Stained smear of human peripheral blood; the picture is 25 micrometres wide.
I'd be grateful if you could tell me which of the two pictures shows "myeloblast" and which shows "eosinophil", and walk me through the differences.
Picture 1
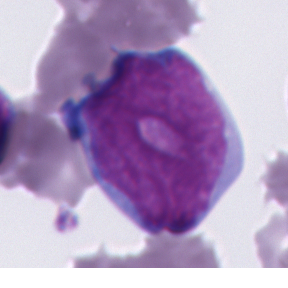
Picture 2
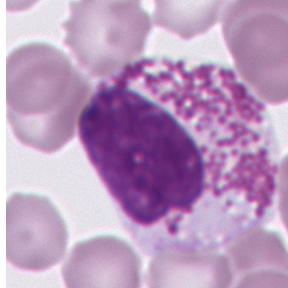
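The first picture shows a myeloblast; the second shows an eosinophil. In the myeloblast, the nucleus is a single unlobed mass occupying most of the cell, with one pale oval area near its centre.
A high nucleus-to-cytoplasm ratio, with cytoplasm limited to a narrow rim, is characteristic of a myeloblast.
No granules are visible in the myeloblast's cytoplasm, whereas the eosinophil's cytoplasm carries coarse, individually distinct reddish-purple granules.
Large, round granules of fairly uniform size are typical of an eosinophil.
In the eosinophil these granules are densest in the upper right part of the cytoplasm, while the lower part is pale with few granules.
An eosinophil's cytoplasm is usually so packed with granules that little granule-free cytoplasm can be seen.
The eosinophil has a roughly round outline, and its nuclear chromatin stains dark purple.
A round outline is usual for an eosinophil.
The myeloblast measures about 17 by 14 micrometres; small dark blue bulges project from its upper left margin, and pale pinkish-grey red cells lie against its left and upper sides.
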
